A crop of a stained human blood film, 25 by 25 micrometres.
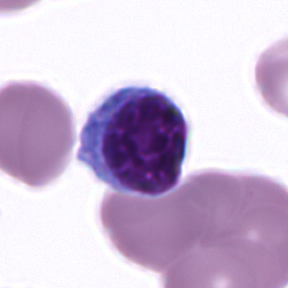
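Plasma cell: the central cell. Nucleus round to slightly oval, with no indentation or lobes. Chromatin dark purple and coarsely clumped, with paler streaks between the clumps. No nucleoli visible. Cytoplasm without visible granules.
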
